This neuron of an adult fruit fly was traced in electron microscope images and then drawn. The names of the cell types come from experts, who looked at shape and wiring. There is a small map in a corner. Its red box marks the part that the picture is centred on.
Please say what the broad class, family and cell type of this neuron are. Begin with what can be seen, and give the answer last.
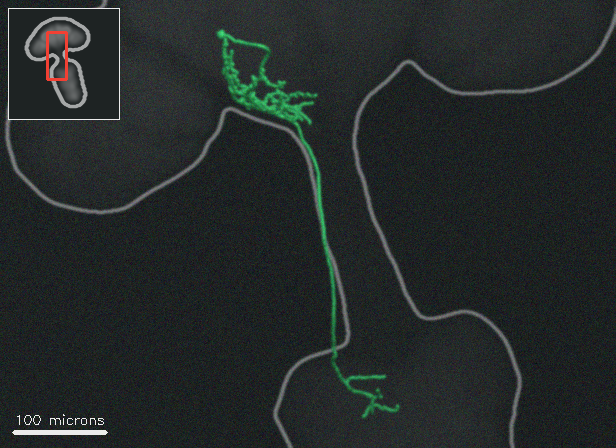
It reaches both the brain and the nerve cord, passing through the neck. By the scale bar it is about 400 microns tall in this view. Its broad class is descending neuron. The family is hemilineage MX12. The cell type is DNg12_a.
